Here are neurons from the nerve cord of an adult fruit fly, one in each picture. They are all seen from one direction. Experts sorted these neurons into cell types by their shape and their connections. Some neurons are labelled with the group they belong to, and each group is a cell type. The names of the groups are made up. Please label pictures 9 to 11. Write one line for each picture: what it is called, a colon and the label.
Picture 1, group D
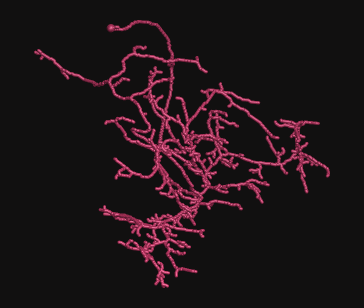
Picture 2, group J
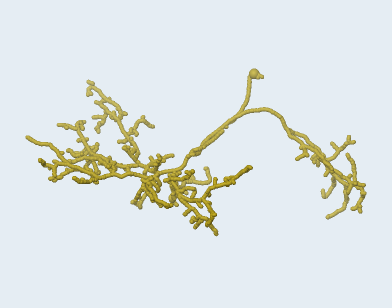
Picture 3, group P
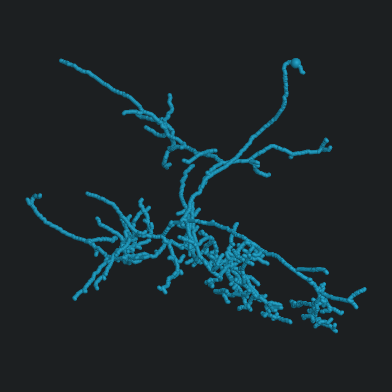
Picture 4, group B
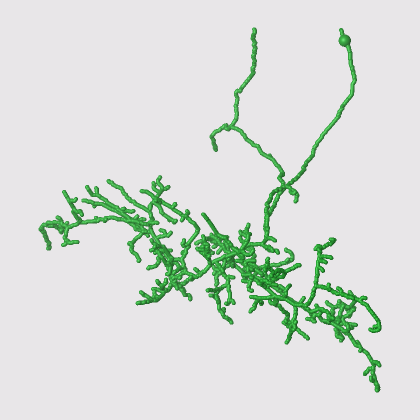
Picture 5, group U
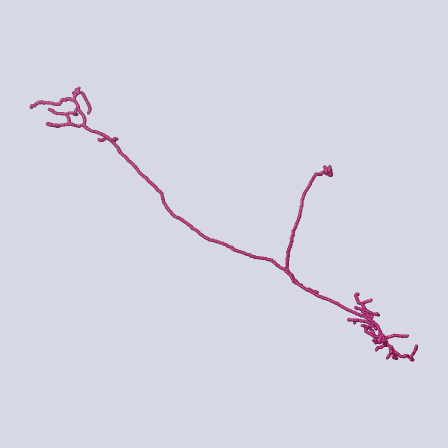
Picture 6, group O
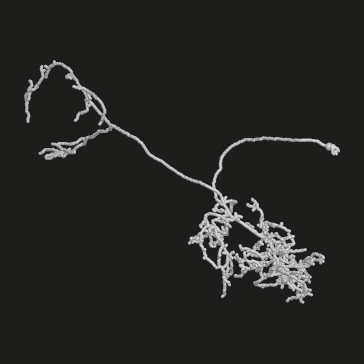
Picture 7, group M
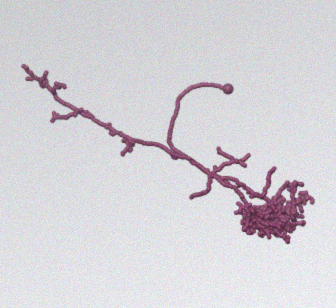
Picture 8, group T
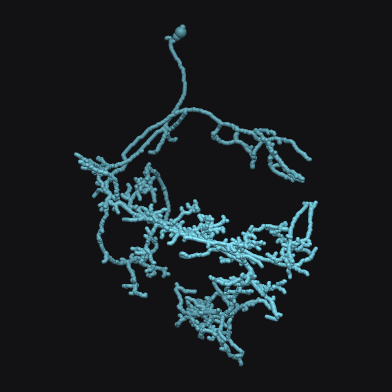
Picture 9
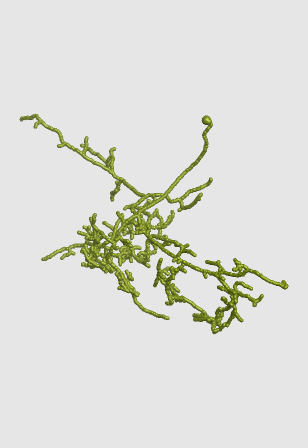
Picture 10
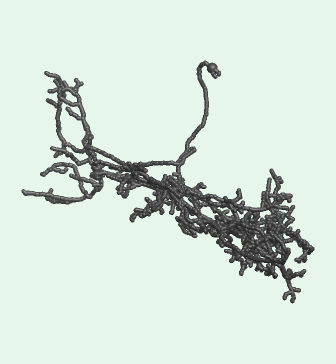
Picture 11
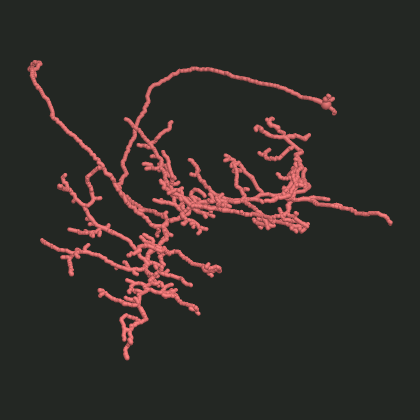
9: group P
10: group O
11: group D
